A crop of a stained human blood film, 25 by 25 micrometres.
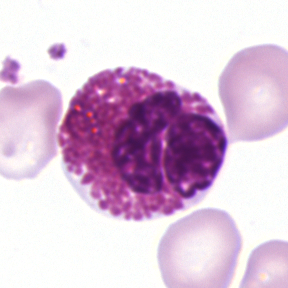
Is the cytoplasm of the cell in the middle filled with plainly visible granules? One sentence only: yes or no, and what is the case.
Yes, there is a large number of visible granules in the cell's cytoplasm.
